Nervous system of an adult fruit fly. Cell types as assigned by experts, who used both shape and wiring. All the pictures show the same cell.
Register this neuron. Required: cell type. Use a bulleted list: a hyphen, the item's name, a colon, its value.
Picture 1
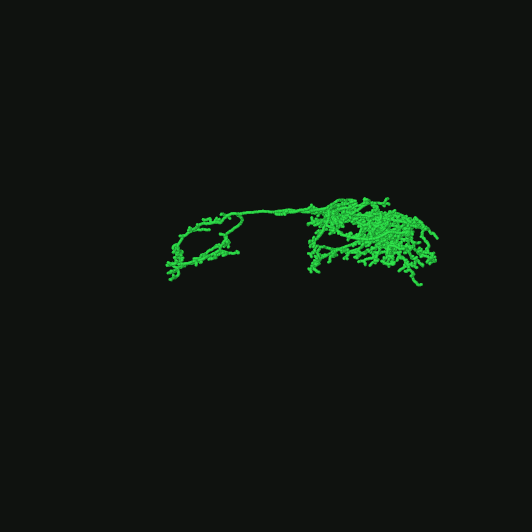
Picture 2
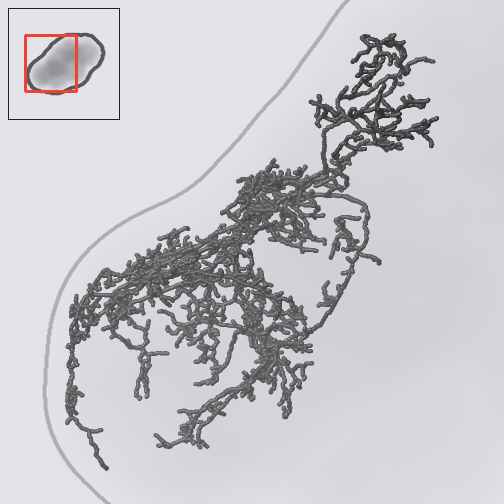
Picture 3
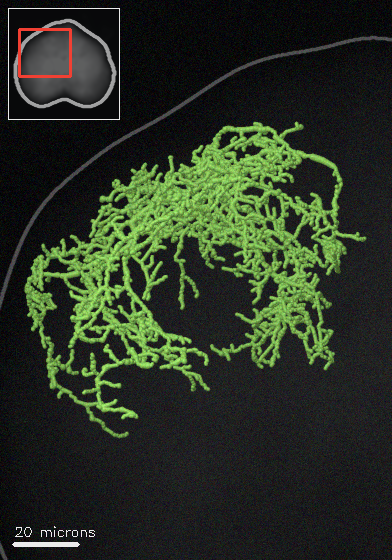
- cell type: IN02A004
